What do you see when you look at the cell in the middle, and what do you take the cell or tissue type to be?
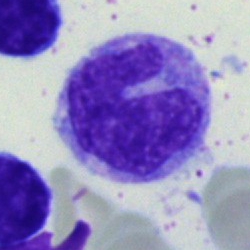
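Trace the edge of the cell first, and you will find the outline roughly round. Next, a narrow pale cleft cuts into the nucleus from its upper right side. The chromatin is finely granular and lacy, not coarsely clumped. In the cytoplasm there are no coarse granules. This cell is a monocyte.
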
